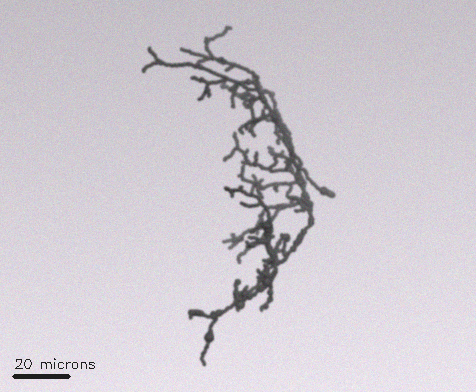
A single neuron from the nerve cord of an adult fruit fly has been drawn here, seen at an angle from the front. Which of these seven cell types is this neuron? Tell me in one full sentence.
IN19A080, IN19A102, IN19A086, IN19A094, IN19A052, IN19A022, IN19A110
It is IN19A102 that names the cell type of this neuron.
